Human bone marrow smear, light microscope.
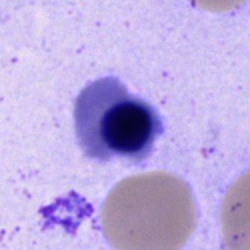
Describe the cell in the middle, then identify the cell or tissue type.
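Irregular, ragged edges make up the outline of this cell. The nucleus is set off-centre, toward the lower right. The cytoplasm is pale greyish-blue and shows no granules. The cell in the middle is an erythroblast.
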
